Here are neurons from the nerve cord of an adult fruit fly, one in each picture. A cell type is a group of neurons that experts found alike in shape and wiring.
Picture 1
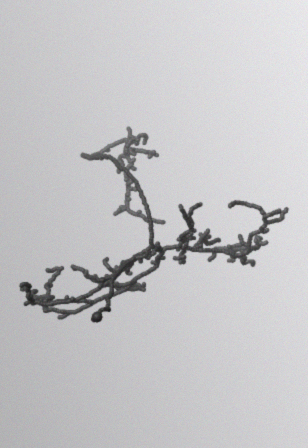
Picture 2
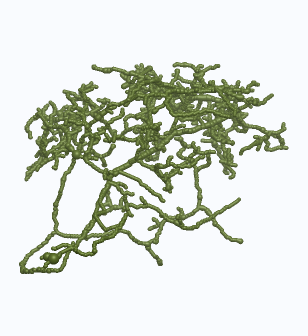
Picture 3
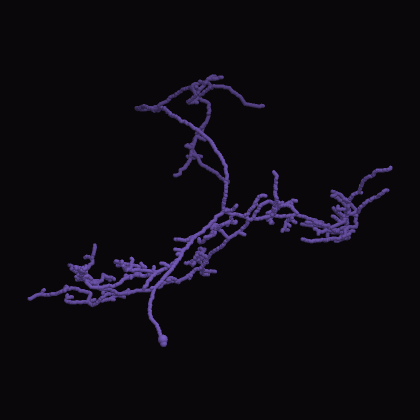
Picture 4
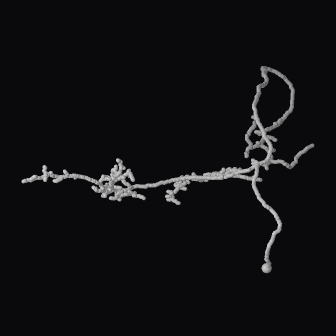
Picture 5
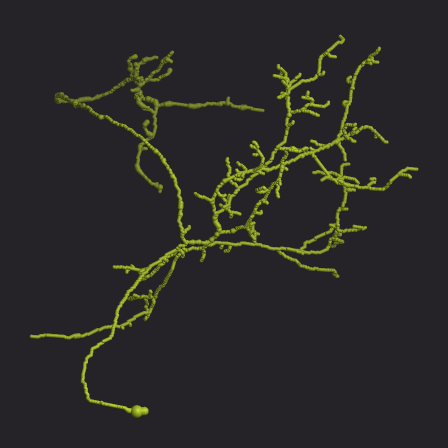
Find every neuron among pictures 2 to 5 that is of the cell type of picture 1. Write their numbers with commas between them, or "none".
3, 5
